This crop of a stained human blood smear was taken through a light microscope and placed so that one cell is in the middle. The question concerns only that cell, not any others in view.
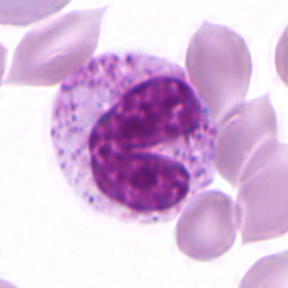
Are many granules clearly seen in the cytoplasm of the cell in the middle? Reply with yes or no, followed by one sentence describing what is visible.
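Yes. Scattered purple granules lie throughout the cytoplasm.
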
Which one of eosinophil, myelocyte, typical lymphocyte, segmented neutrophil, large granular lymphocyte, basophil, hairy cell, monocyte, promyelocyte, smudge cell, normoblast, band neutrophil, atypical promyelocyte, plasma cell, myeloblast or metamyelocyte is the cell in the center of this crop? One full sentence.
In short, the cell at the center is a band neutrophil.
